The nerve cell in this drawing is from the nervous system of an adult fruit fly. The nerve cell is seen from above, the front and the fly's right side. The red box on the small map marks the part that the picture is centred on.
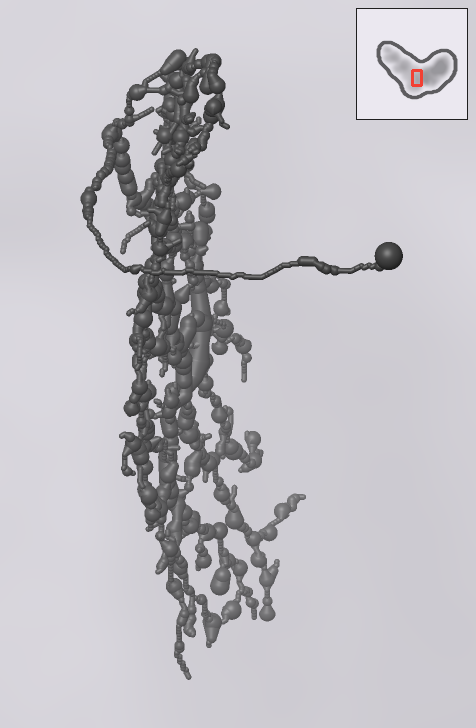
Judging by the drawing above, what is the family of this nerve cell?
Li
